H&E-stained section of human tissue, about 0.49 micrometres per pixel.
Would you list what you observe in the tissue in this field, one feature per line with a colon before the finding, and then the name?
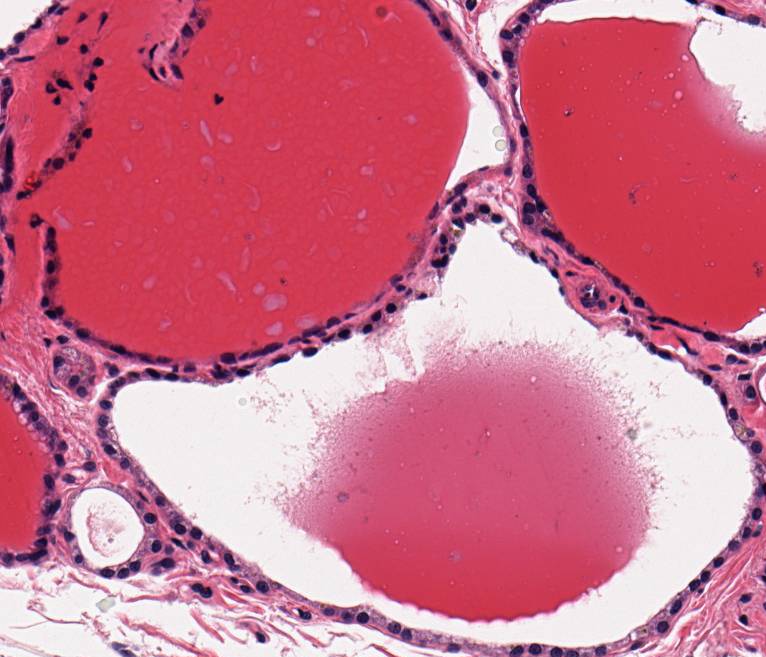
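Follicles: a few, large and rounded; one fills the lower centre.
Lining: a single layer of flattened to low cuboidal epithelial cells.
Nuclei: small, round to oval, darkly stained.
Stroma: thin septa of pink fibrous tissue between the follicles.
Name: thyroid.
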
